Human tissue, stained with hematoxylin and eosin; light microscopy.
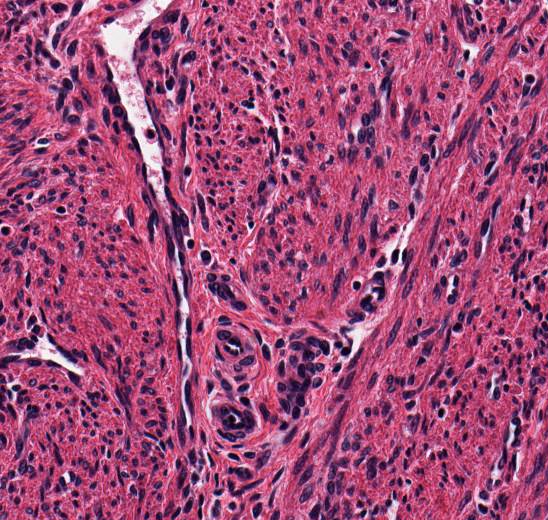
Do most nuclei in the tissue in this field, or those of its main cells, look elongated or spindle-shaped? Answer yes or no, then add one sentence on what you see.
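Yes. The spindle cells have elongated, blunt-ended nuclei.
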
